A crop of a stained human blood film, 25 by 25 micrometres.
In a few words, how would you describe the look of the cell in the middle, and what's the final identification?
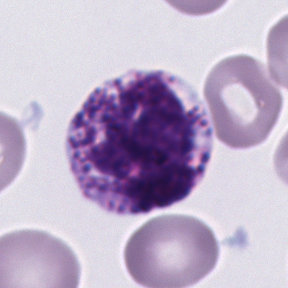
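Coarse dark blue-purple granules are strewn across the cell, lying over the nucleus as well as over the cytoplasm. The dark purple nucleus fills most of the cell. The cell surface bears no projections. The cell is a basophil.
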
